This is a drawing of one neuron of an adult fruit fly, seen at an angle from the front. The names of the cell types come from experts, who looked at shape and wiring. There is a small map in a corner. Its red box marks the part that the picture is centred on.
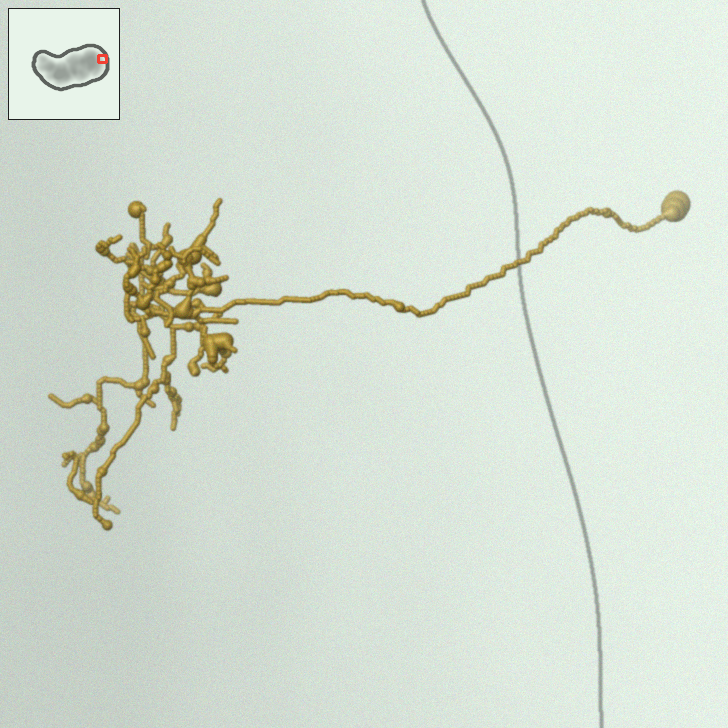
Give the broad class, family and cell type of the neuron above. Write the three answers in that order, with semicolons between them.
optic-lobe intrinsic neuron; Mi; Mi16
